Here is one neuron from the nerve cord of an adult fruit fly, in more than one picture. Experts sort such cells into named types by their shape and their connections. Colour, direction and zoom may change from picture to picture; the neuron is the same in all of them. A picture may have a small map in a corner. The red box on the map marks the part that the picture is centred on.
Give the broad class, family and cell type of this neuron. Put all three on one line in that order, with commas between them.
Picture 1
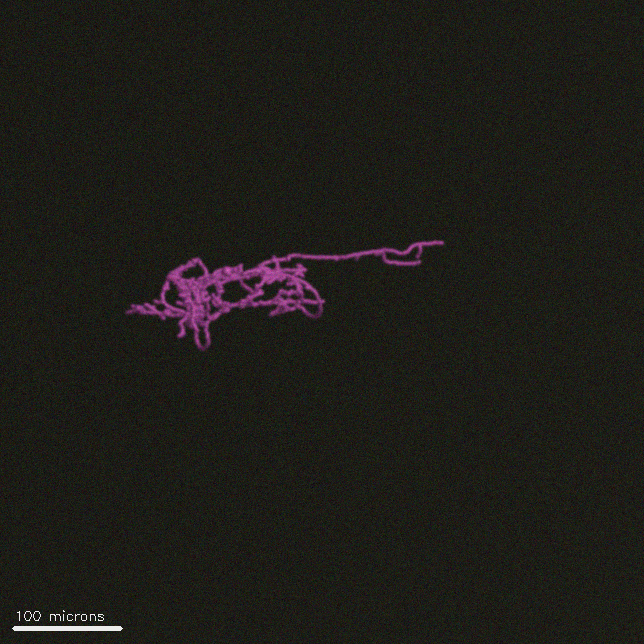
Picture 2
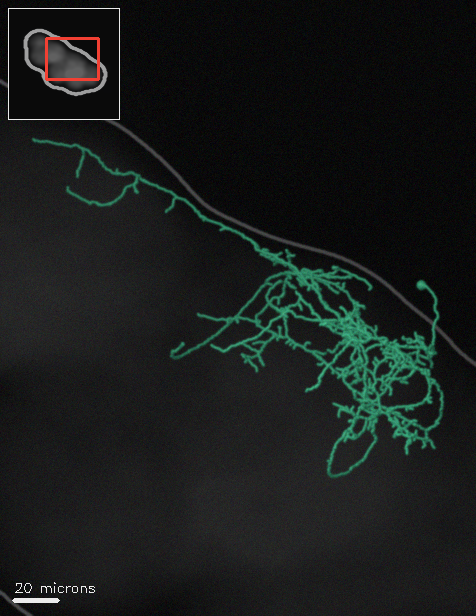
nerve-cord intrinsic neuron, hemilineage 17A, IN17A067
